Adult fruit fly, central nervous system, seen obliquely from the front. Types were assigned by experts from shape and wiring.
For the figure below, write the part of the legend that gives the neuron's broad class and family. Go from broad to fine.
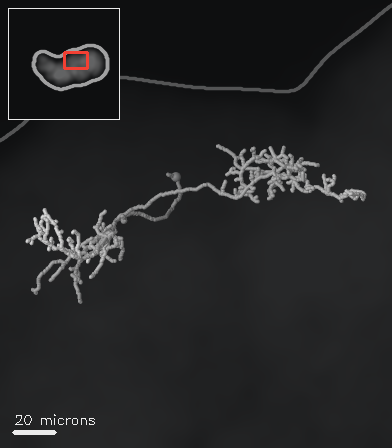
central-brain intrinsic neuron; hemilineage DM3_dorso_lateral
